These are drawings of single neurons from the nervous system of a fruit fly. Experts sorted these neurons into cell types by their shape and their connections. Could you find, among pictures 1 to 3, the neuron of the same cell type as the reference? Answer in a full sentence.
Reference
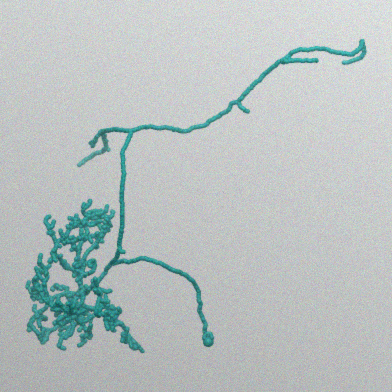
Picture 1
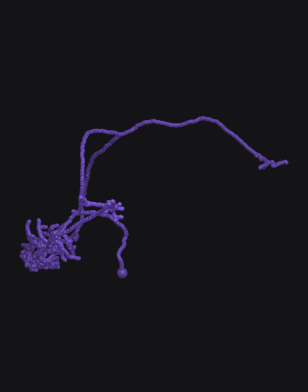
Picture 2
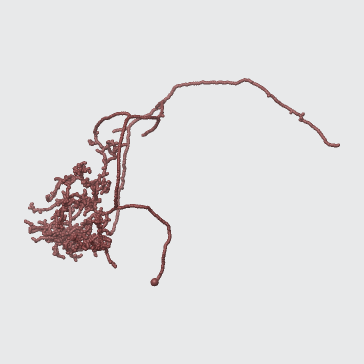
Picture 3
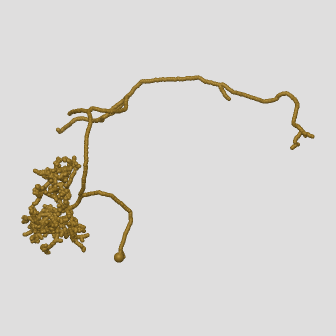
Picture 3 is of the same cell type.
